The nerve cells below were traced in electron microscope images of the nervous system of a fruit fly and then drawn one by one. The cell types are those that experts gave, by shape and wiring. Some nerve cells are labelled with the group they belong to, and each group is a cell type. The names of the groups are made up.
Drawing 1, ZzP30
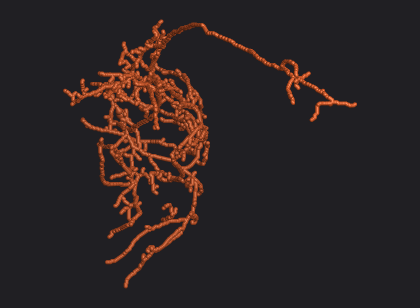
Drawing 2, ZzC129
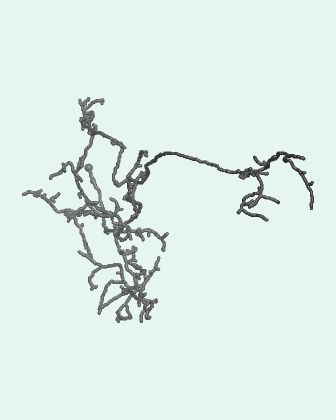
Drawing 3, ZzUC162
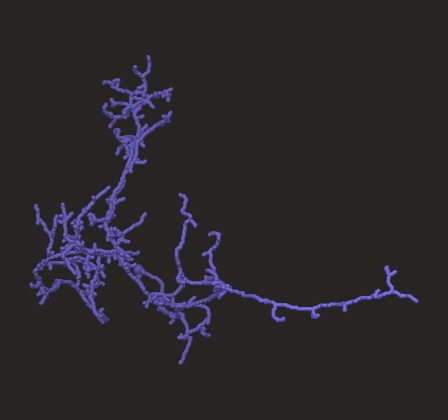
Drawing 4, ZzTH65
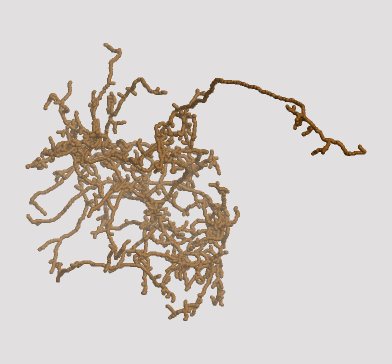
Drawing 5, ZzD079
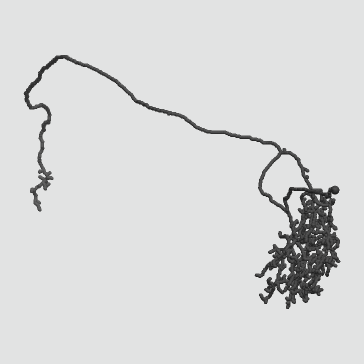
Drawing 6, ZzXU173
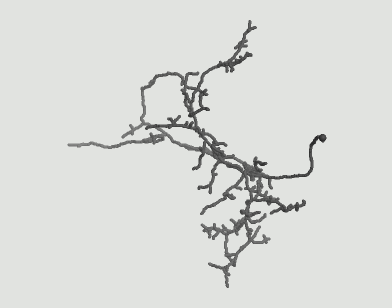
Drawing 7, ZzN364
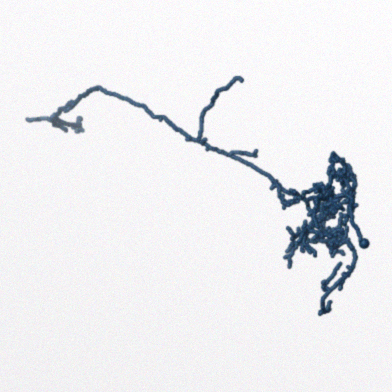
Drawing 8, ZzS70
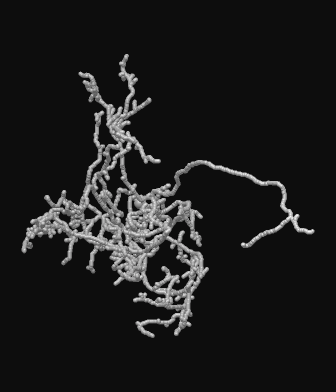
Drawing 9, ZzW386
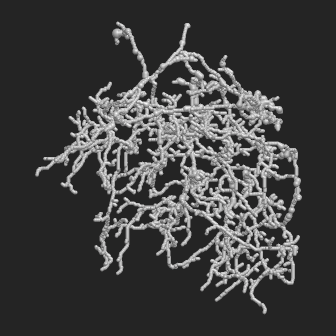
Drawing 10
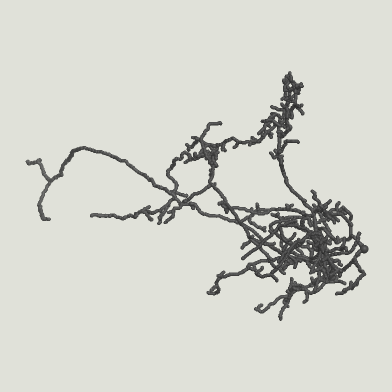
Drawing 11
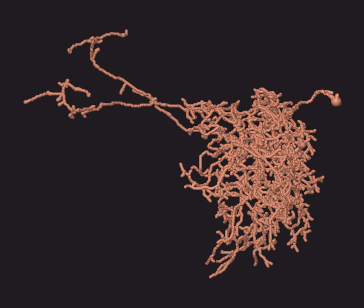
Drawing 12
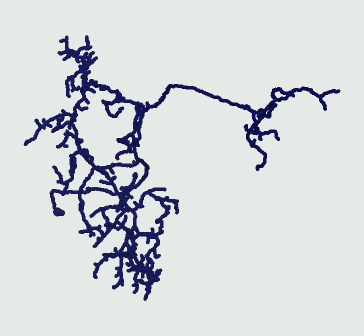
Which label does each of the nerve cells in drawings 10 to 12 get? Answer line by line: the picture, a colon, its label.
10: ZzS70
11: ZzW386
12: ZzC129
